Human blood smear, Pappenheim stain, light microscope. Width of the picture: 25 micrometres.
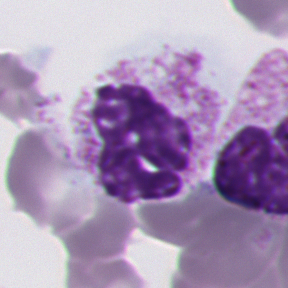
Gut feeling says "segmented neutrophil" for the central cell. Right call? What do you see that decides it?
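Segmented neutrophil is a fitting name for this cell. Its cytoplasm holds many small reddish-purple granules, with pale, nearly colourless cytoplasm showing between them.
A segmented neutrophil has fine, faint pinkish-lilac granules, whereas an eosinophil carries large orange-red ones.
Their small size thus favours segmented neutrophil over eosinophil.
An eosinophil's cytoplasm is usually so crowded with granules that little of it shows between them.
The pale cytoplasm seen between the granules counts against eosinophil. The dense, dark purple chromatin shows no nucleoli, and a small white slit lies inside the lower half of the nucleus.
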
